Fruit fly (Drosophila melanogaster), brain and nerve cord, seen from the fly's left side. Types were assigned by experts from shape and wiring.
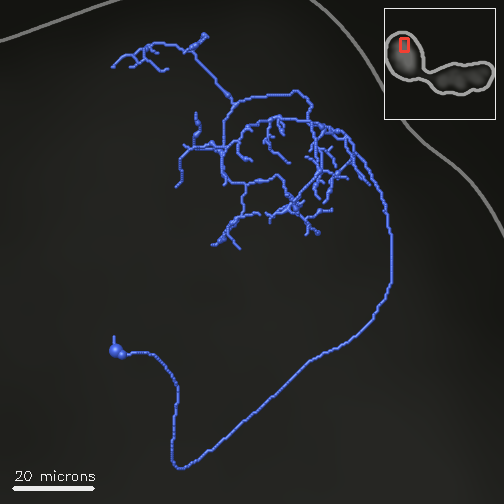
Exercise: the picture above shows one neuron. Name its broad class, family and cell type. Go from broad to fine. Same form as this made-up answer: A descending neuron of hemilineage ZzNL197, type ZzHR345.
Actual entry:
A central-brain intrinsic neuron of hemilineage LHa3, type CB4084.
